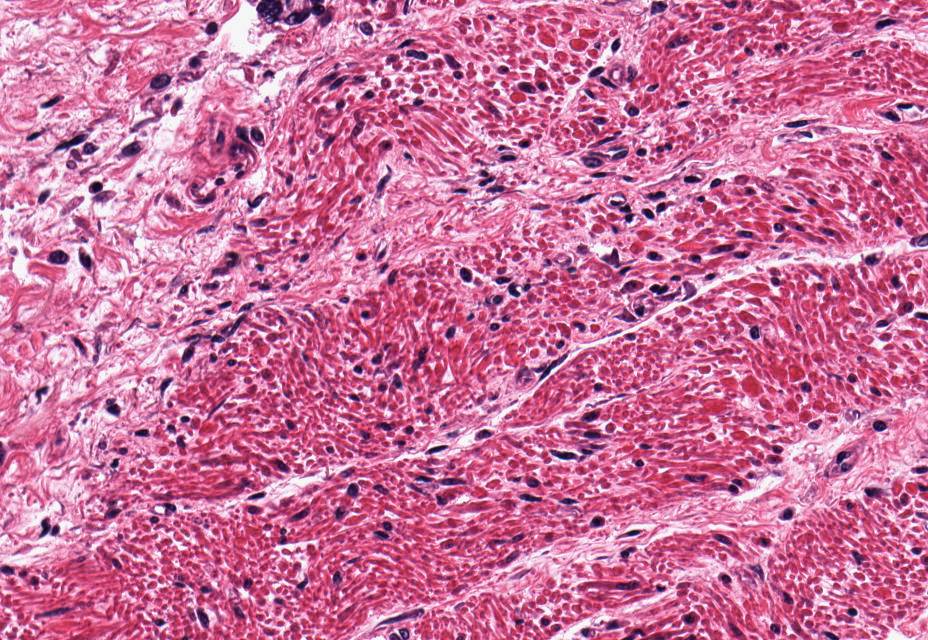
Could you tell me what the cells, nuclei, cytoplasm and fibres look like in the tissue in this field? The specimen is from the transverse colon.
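Many bundles show muscle fibres cut across as small rounded pink profiles. Where cut lengthwise, the fibres have elongated, spindle-shaped nuclei. The muscle cells' cytoplasm is deeply eosinophilic pink. Loose, wavy, pale pink collagen with scattered nuclei fills the upper left corner.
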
